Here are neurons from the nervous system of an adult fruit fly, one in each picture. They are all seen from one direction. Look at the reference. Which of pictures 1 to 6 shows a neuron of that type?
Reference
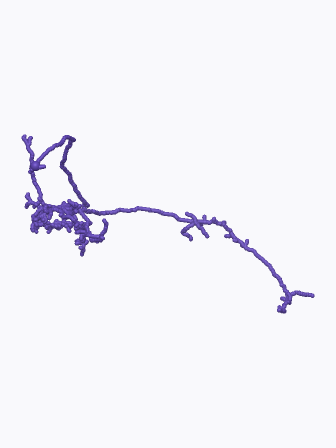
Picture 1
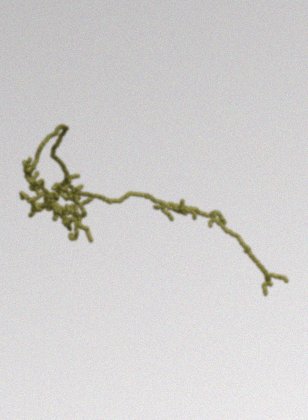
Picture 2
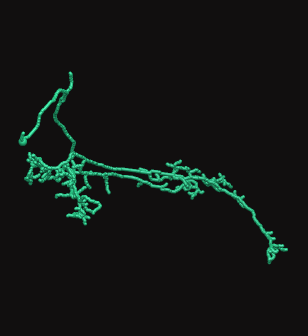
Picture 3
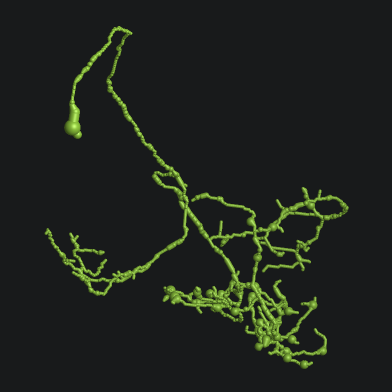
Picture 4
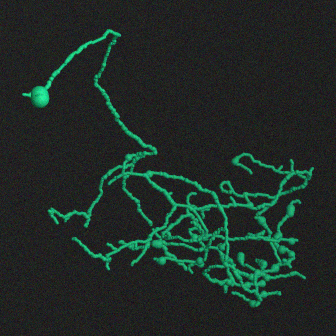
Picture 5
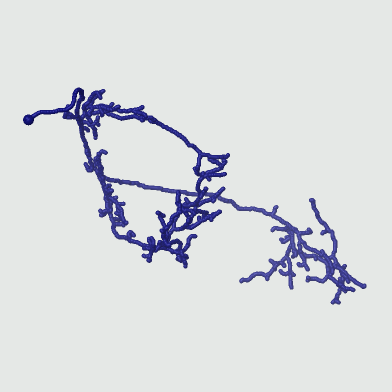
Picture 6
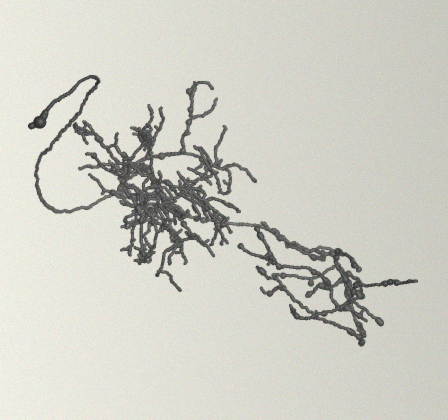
1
